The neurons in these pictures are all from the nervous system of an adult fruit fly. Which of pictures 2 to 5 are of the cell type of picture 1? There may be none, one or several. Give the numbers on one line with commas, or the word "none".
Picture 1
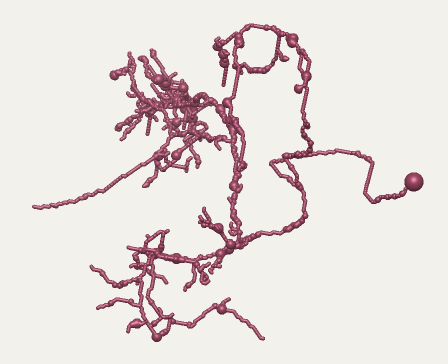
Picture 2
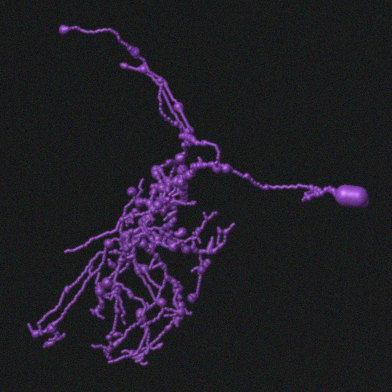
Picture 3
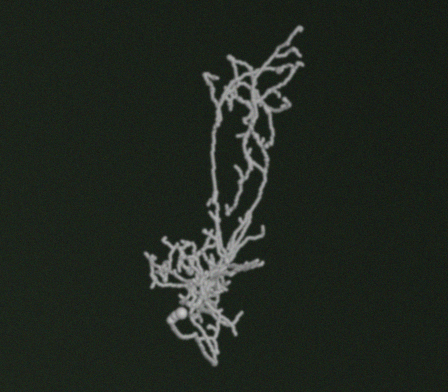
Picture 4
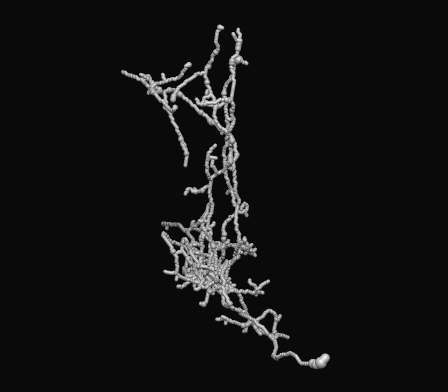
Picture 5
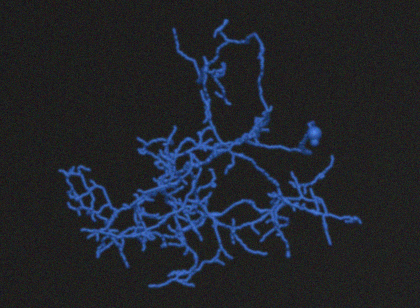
5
